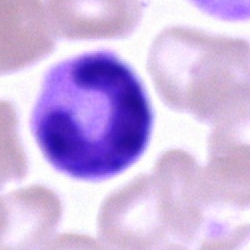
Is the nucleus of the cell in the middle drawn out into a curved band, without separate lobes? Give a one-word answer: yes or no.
Yes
